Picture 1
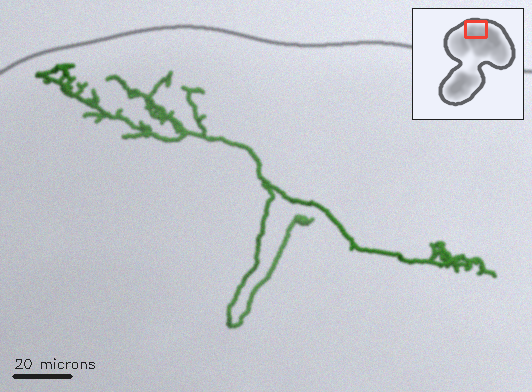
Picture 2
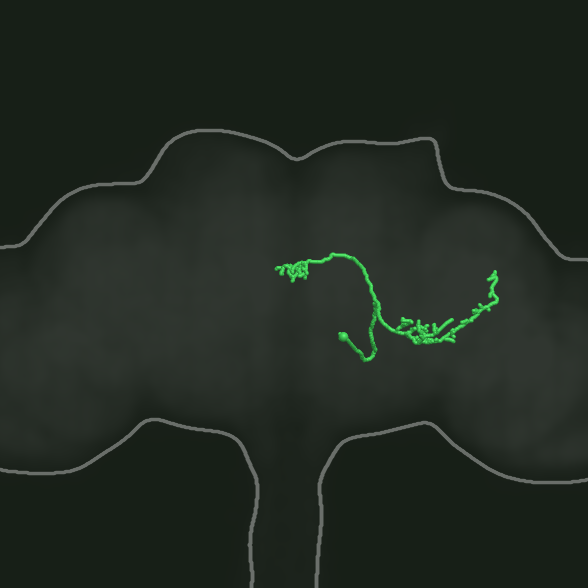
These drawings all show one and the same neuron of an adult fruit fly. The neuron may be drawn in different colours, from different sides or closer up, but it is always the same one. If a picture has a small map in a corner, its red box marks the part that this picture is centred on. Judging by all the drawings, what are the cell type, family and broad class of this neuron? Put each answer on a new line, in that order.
FB9C
hemilineage SIPp1
central-brain intrinsic neuron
